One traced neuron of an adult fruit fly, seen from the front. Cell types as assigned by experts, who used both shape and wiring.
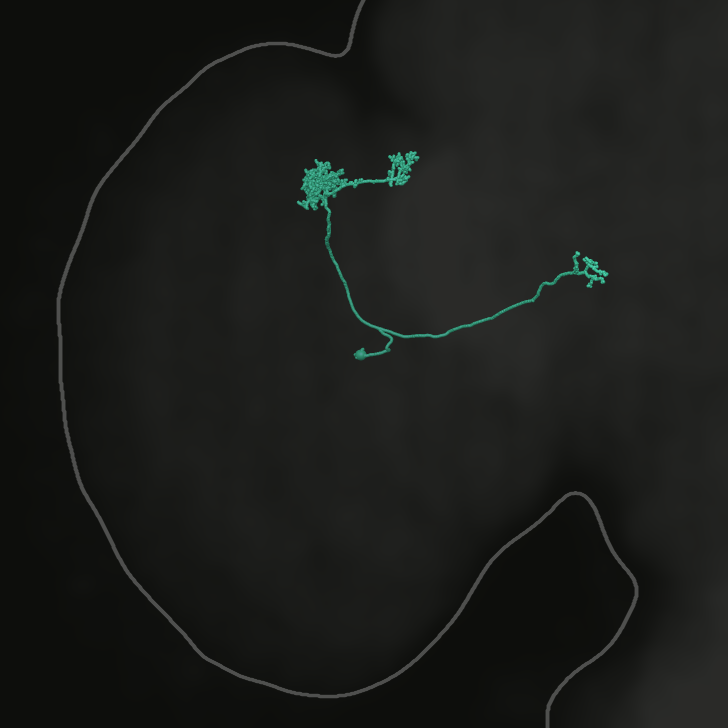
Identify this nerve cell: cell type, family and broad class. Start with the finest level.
LLPC1; LLPC; visual projection neuron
